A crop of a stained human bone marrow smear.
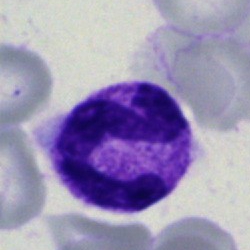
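Segmented neutrophil, the cell in the middle of a stained bone marrow smear. Its dark nuclear material, dense and deep purple, curves around the edge of the cell and encloses a paler central area. Looking closely, that central area has a fine purple stippled texture. At the left edge, only a narrow rim of pale lilac cytoplasm shows.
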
